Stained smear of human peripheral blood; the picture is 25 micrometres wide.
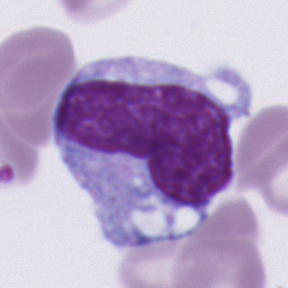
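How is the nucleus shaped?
Folded, I'd say, with its right end bent downward.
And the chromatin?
Fine and lacy, not coarsely clumped.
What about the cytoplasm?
Pale grey-blue, lying mostly below the nucleus, with fine, faint pinkish granules scattered through it.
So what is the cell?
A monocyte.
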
